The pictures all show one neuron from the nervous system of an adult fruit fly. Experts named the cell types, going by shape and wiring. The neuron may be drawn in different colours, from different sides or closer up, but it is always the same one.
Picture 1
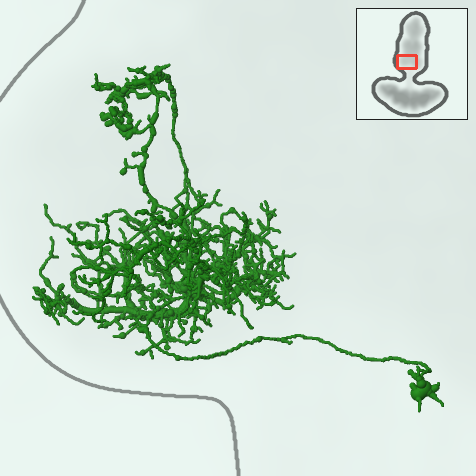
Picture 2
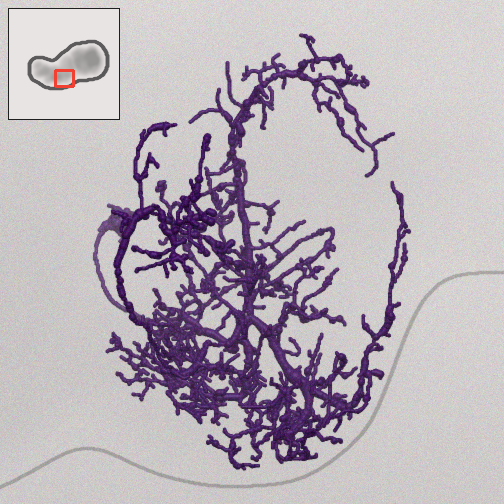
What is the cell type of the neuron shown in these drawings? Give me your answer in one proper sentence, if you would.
Under the cell type IN01A012 falls this neuron.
